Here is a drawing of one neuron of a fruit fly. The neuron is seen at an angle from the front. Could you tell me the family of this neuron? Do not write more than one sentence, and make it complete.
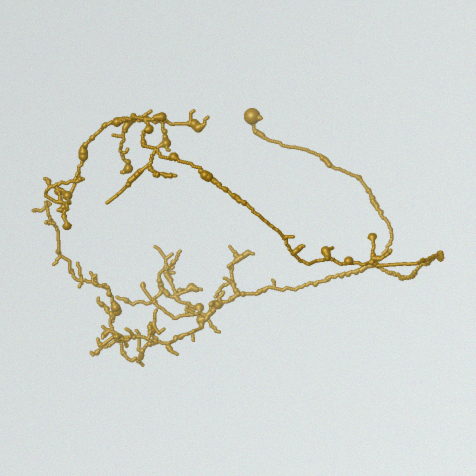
It is to family hemilineage DL1_dorsal that the neuron is assigned.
